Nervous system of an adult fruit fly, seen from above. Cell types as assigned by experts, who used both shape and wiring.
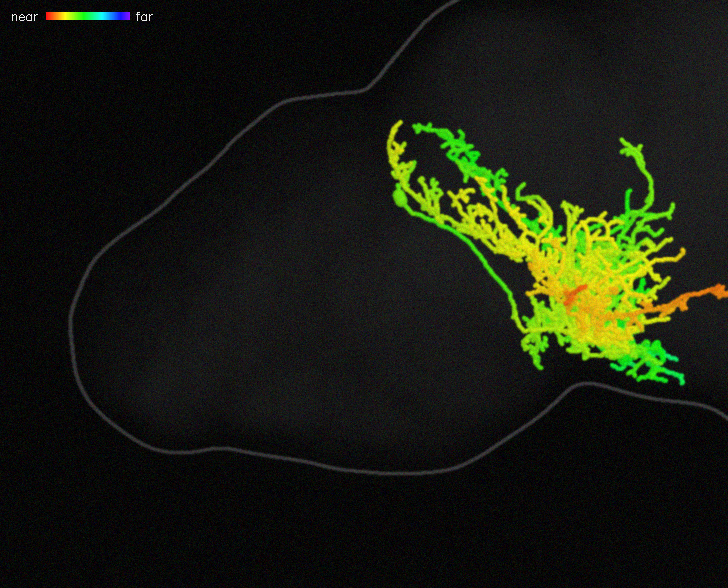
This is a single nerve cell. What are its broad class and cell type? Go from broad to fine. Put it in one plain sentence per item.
A central-brain intrinsic neuron, type PLP256.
